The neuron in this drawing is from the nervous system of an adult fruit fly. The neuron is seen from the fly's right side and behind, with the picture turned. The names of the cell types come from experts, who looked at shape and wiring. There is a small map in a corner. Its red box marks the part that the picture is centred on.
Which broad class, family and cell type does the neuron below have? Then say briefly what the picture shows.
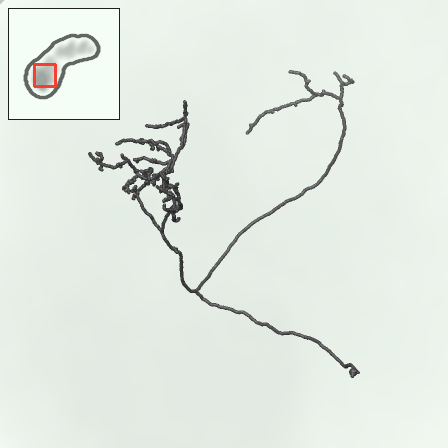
This is a central-brain intrinsic neuron. Its family is hemilineage DM6_central1. It is of cell type CB1493. As drawn here it is about as wide as it is tall.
